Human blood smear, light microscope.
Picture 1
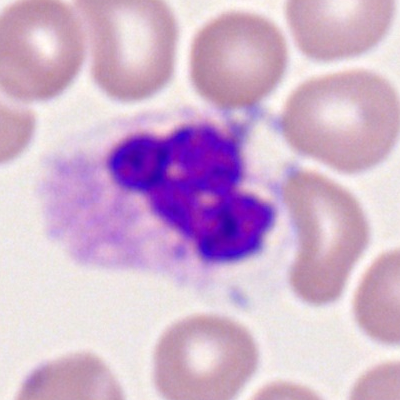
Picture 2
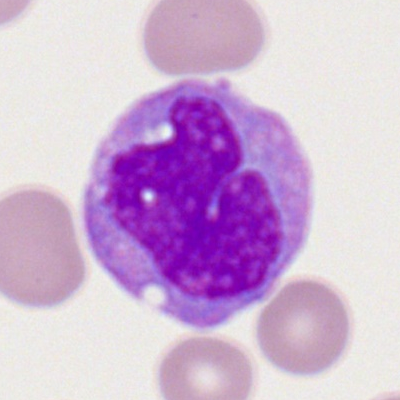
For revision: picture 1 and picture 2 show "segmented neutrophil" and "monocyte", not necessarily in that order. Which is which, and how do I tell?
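The first picture is the segmented neutrophil, and the second is the monocyte. Look at the nucleus first. In the first picture it's split into several lobes clumped close together, while in the second it's one folded mass with deep indentations, not separate lobes.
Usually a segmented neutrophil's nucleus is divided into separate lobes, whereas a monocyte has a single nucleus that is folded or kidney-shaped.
The neutrophil's chromatin is dark purple and coarsely clumped.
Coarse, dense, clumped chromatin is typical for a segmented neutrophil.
Colour helps too: the first has pale lilac cytoplasm filled with fine lilac granules, and the second has pale greyish lilac-blue cytoplasm.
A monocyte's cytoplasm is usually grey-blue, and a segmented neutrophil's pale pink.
The monocyte also has a moderate rim of cytoplasm on all sides of the nucleus, with a few small clear vacuoles in it.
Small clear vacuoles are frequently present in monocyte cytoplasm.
Neither nucleus shows distinct nucleoli.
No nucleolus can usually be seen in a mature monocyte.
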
